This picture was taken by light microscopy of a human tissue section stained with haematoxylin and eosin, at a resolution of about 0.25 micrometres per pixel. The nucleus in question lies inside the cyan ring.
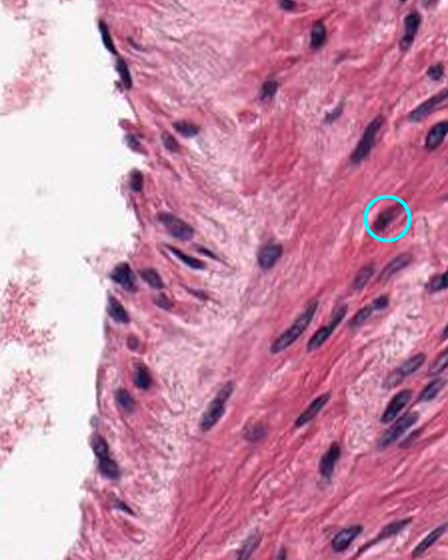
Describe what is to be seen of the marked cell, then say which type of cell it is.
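The nucleus is elongated and darkly stained, narrowing toward its ends. The long axis of the nucleus runs obliquely, in the same direction as the pink fibres around it. The cytoplasm is pink and finely streaked lengthwise, with no clear outline separating it from the tissue next to it. The cell lies among other elongated nuclei that run roughly parallel to it, in the wall that runs alongside the lumen. It is a smooth muscle cell.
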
